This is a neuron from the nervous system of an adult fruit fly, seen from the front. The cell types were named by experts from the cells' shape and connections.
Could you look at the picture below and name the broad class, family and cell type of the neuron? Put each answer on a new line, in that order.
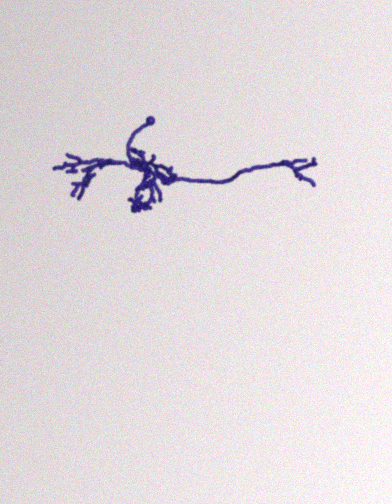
central-brain intrinsic neuron
hemilineage SMPp&v1_posterior
SMP447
